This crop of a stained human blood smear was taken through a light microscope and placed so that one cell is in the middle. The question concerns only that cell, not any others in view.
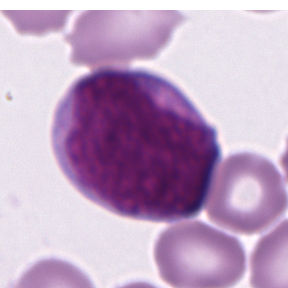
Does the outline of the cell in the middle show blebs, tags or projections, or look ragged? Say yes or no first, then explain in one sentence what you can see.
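No. The cell outline is smooth and oval.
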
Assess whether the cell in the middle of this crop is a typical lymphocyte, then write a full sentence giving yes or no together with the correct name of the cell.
No, the central cell is identified not as a typical lymphocyte but as a myeloblast.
